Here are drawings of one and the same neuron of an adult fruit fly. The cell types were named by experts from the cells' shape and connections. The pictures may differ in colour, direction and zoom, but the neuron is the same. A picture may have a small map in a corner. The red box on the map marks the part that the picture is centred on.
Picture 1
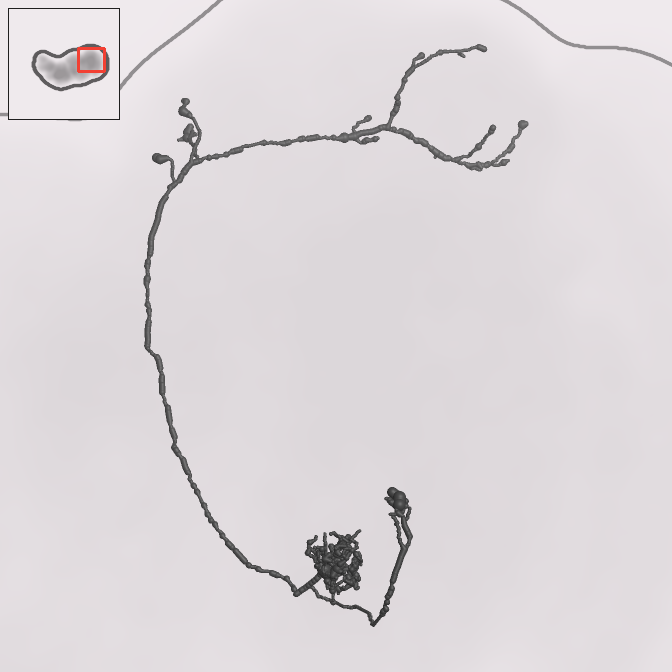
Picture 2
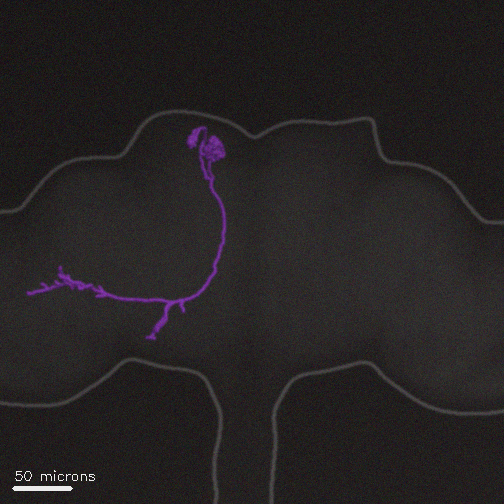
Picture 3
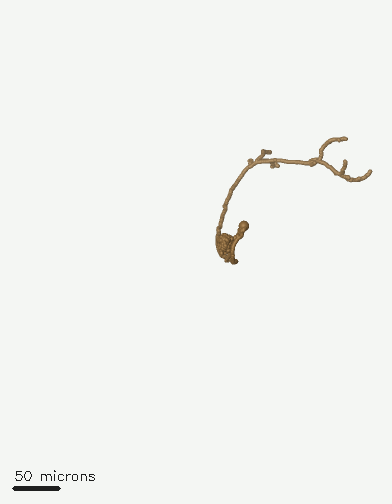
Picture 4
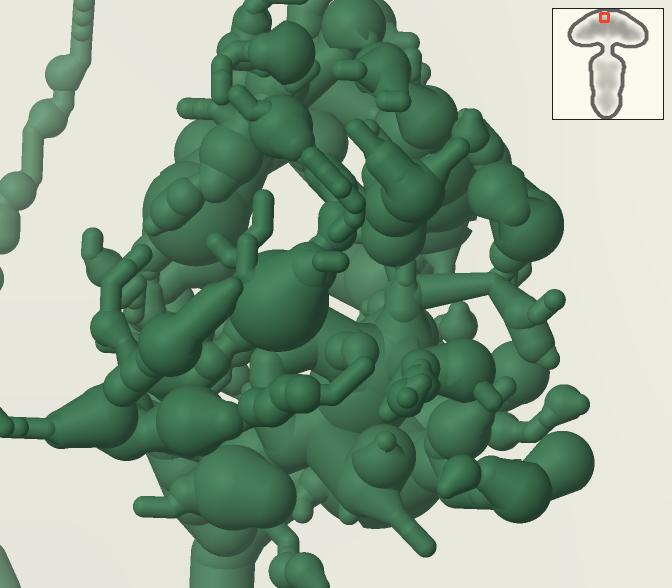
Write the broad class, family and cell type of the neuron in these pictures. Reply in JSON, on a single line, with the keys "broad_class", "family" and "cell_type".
{"broad_class": "central-brain intrinsic neuron", "family": "hemilineage ALad1", "cell_type": "DM6_adPN"}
